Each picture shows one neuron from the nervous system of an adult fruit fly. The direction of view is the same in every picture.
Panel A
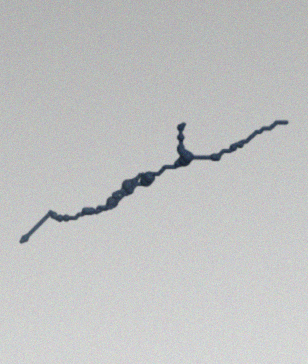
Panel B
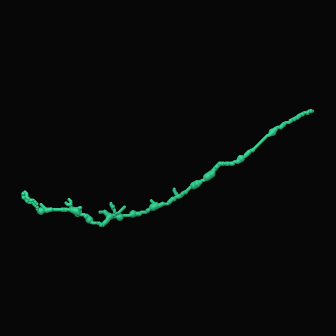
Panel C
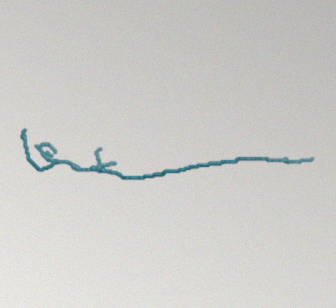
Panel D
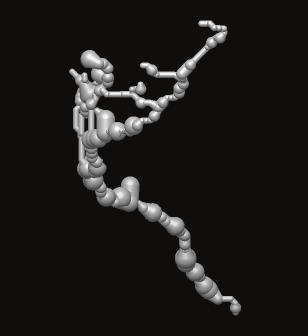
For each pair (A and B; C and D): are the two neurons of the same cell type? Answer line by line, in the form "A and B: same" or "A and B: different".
A and B: same
C and D: different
